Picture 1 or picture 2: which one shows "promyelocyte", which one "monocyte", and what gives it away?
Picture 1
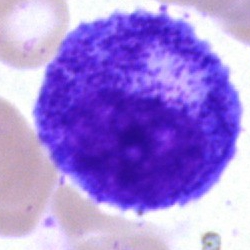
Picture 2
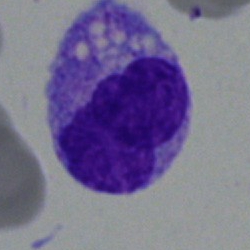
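Picture 1 is the promyelocyte; picture 2 is the monocyte. In picture 1 the cell is roughly round, and granules reaching the edge make its margin look bumpy, with a few loose purple granules just outside.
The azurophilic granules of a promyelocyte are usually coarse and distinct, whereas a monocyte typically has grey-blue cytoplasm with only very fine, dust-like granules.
In picture 2 the nucleus fills the lower and right part of the cell and has an irregular outline, its indentation giving a folded look.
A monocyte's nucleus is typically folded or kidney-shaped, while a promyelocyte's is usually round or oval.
The monocyte's cytoplasm, moderate in amount, stains a mottled bluish purple and holds several small, round, clear vacuoles in its upper part.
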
